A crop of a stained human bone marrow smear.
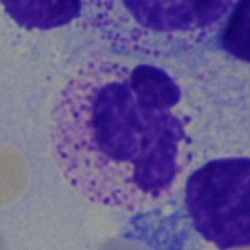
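Basophil. Nucleus: toward the right side, leaving a wider band of cytoplasm on the left. Cytoplasm: pale, with a faint greyish-lilac tint. Granules: many, small and purple, scattered as separate dots with pale cytoplasm visible between them.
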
